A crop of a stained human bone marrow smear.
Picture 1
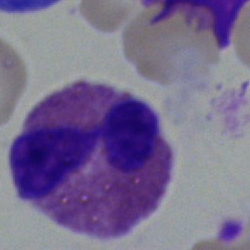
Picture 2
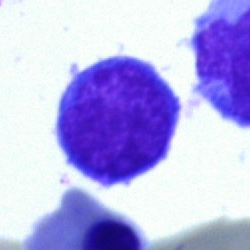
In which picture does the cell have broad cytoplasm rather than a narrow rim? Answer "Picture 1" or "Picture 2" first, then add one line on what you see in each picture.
Picture 1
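Picture 1: The cytoplasm is abundant and pinkish-purple.
Picture 2: Cytoplasm is scant, at most a thin rim around the nucleus.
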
